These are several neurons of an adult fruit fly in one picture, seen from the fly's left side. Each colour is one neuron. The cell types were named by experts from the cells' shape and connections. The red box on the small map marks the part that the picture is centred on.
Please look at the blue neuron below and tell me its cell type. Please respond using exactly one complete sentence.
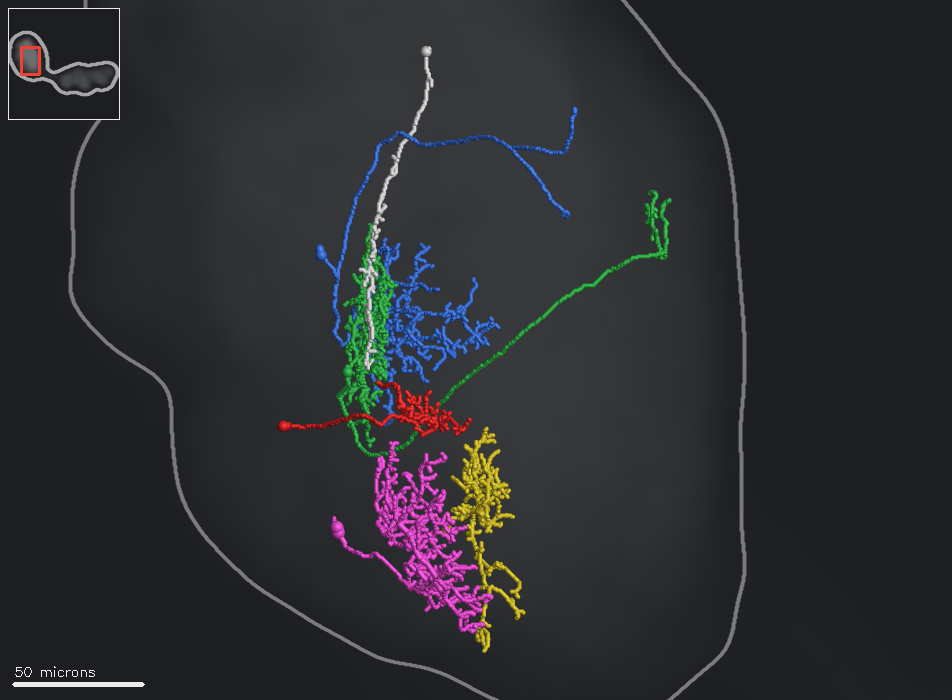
This neuron is typed as MeLo1.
